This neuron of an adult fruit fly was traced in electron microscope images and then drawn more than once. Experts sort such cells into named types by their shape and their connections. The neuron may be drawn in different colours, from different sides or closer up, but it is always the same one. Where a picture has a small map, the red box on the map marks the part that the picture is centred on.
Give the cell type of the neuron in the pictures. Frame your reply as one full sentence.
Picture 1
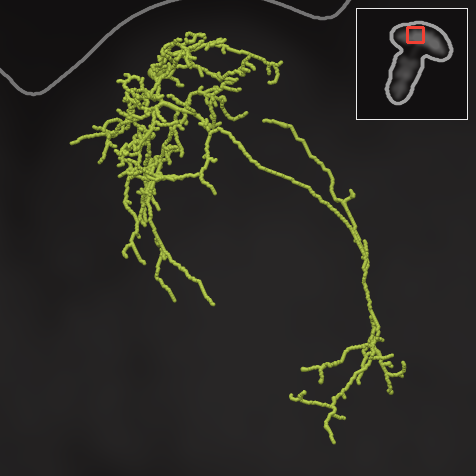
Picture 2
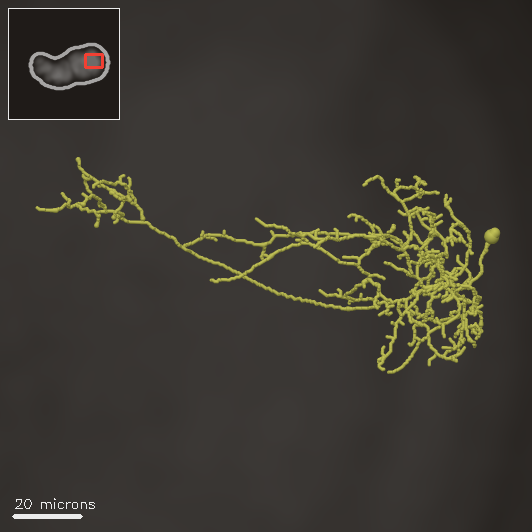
As for cell type, this neuron is AVLP198.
